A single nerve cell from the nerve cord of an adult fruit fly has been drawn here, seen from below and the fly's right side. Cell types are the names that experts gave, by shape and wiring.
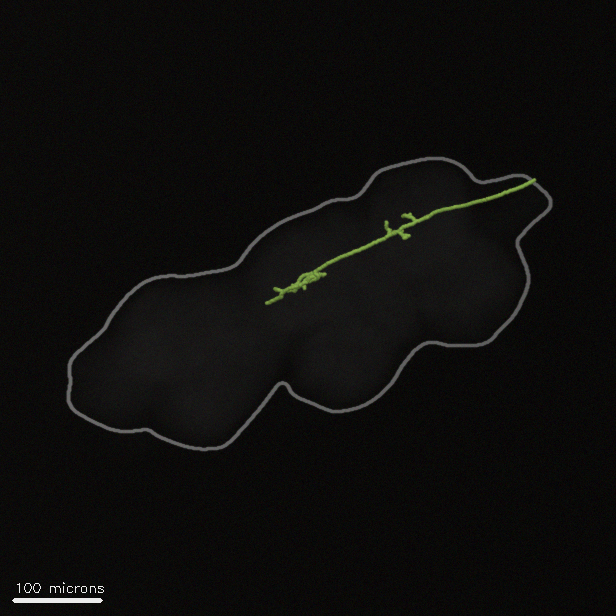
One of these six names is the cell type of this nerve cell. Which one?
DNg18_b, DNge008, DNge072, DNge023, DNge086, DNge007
DNg18_b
